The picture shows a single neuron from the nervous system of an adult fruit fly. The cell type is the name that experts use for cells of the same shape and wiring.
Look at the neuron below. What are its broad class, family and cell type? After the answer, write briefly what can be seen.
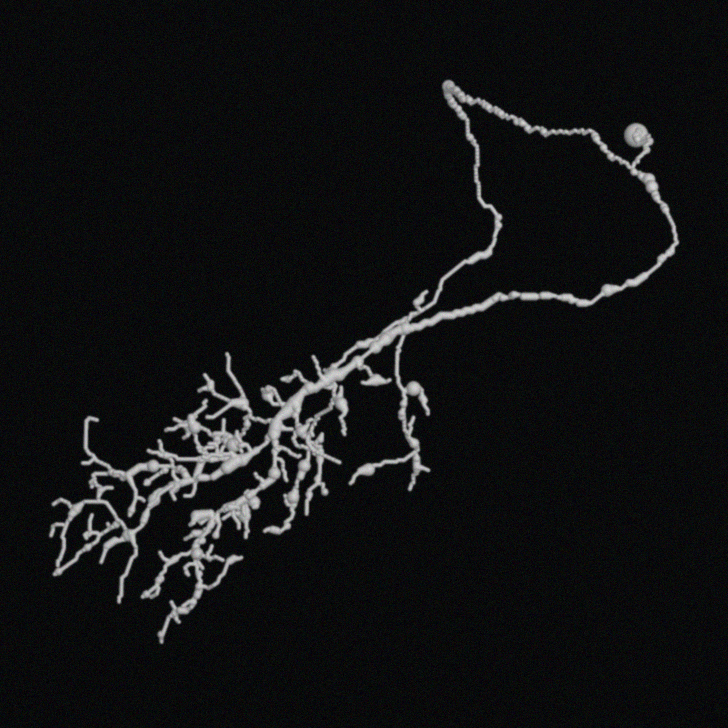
Its broad class is optic-lobe intrinsic neuron. The family is MeLo. Its cell type is MeLo4. The picture shows dozens of branch ends. As drawn here it is about as wide as it is tall.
